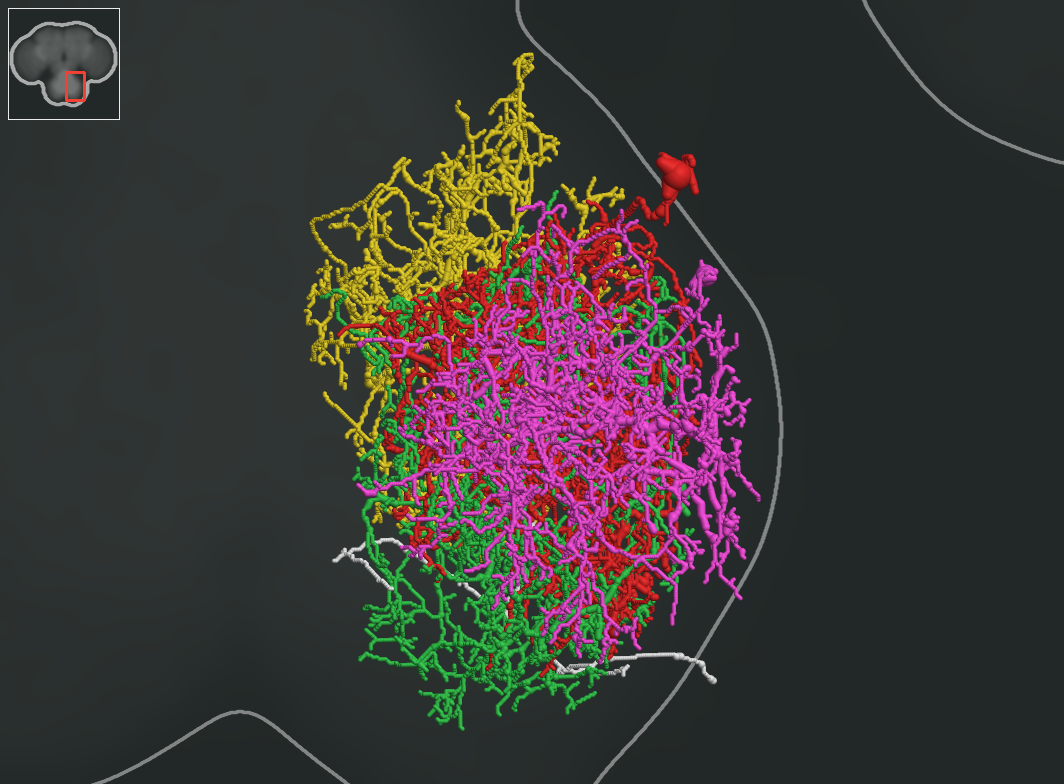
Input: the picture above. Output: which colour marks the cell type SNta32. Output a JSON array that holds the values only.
["white"]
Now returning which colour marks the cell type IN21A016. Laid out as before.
["magenta"]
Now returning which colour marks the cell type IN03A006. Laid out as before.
["green"]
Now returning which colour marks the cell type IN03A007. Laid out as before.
["yellow"]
